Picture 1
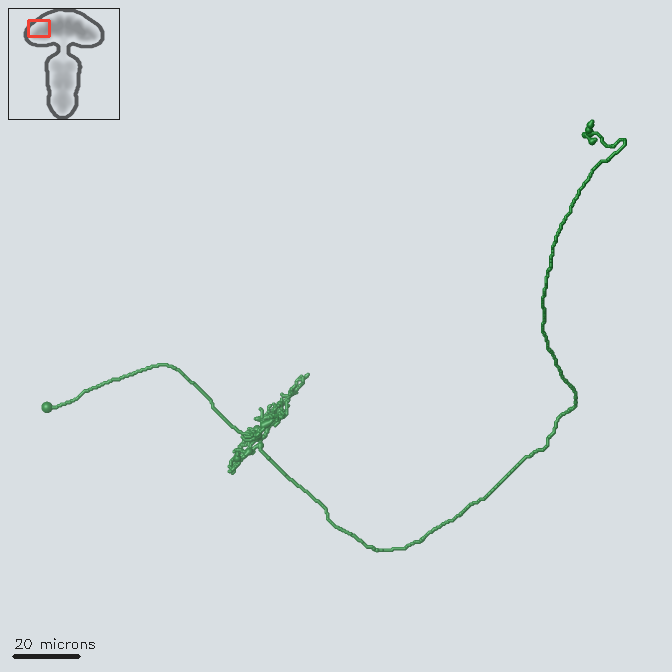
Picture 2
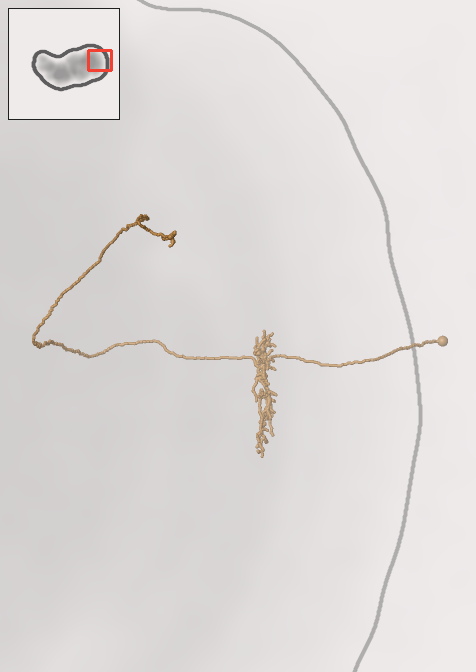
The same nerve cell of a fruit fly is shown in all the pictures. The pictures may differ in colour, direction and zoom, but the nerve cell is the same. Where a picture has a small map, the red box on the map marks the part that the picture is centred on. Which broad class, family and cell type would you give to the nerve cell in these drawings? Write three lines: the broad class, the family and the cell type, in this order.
visual projection neuron
MeTu
MeTu1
